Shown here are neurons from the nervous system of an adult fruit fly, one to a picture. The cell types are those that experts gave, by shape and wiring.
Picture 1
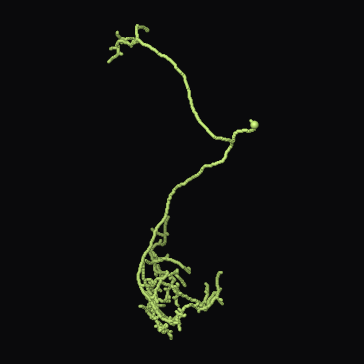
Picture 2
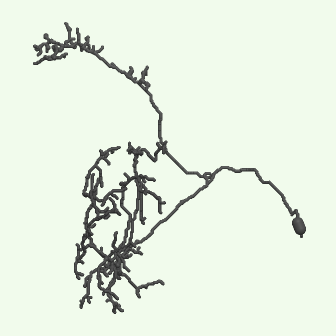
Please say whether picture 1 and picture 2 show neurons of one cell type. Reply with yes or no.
yes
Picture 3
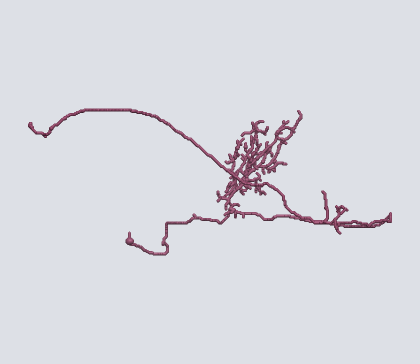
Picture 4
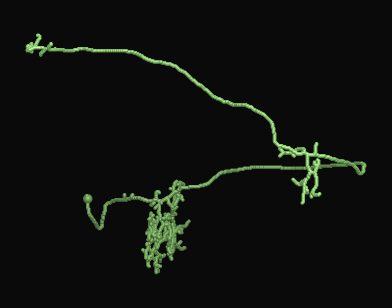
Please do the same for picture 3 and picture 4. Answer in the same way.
yes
